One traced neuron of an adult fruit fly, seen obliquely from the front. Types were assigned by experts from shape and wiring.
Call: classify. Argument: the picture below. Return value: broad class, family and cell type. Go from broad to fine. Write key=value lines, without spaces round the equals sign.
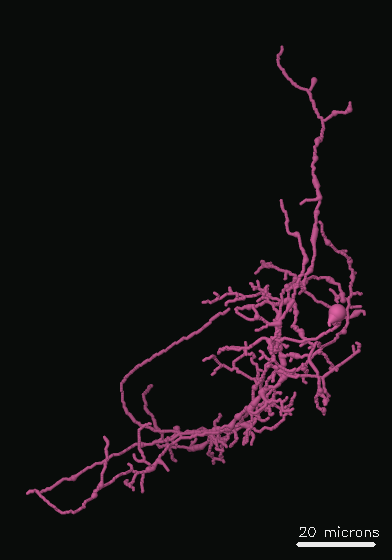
broad_class=nerve-cord intrinsic neuron
family=hemilineage 17A
cell_type=IN17A095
